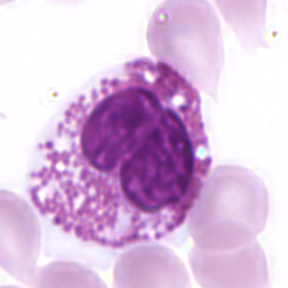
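Eosinophil: a roughly round cell whose cytoplasm is filled with coarse, round granules. Its nucleus has two lobes, with no nucleoli visible.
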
